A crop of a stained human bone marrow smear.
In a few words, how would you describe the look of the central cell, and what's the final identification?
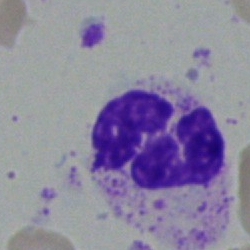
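Deep clefts divide the nucleus into lobes. Its chromatin is dense and dark purple, broken by a few small paler patches. The nucleus occupies the upper part of the cell, leaving most of the cytoplasm beneath it. The cell border is faint and poorly defined. Answer: basophil.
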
